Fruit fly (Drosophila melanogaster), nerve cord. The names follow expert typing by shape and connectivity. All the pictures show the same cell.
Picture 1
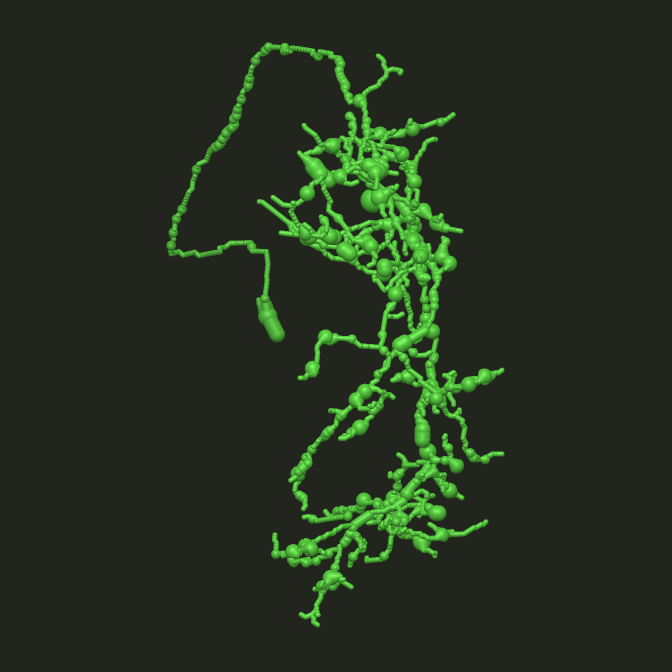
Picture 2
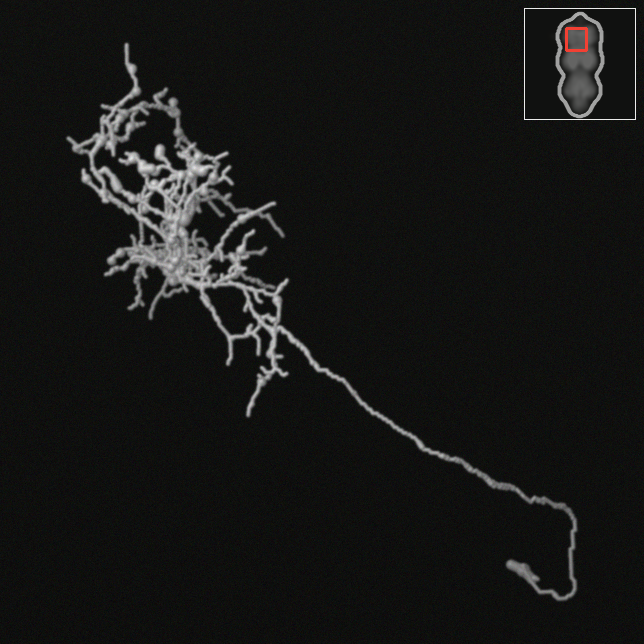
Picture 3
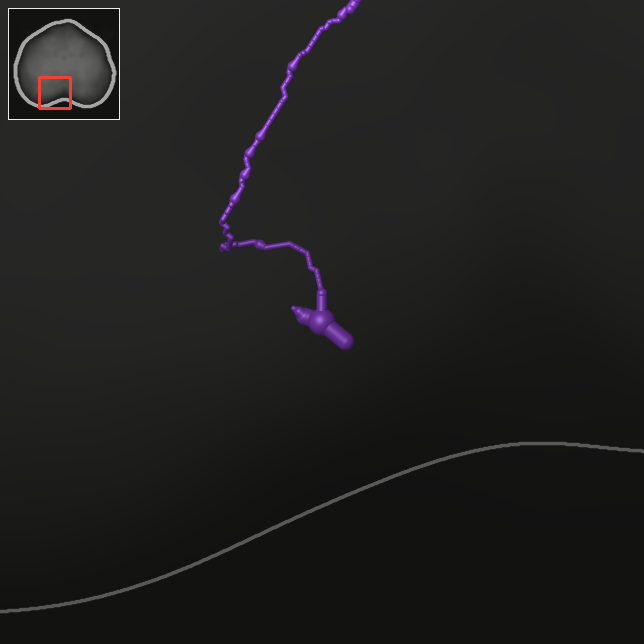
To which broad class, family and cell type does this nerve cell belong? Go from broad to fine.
nerve-cord intrinsic neuron; hemilineage 12B; IN12B062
